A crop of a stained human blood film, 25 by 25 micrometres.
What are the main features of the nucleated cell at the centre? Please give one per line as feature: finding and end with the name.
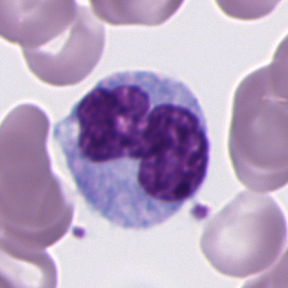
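Chromatin: dark purple, coarsely clumped, paler gaps
Cytoplasm: plentiful, pale bluish-lilac
Granules: fine, faint lilac, within the cytoplasm
Nucleus: toward the top, wider cytoplasm band below
Name: monocyte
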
